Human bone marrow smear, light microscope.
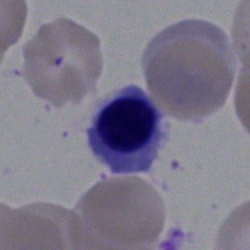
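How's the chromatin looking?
Very dark, densely condensed right through the nucleus.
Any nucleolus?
None that I can see, and no distinct granules in the cytoplasm either.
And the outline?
Irregular, with small ragged projections along the right side.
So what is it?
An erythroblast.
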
